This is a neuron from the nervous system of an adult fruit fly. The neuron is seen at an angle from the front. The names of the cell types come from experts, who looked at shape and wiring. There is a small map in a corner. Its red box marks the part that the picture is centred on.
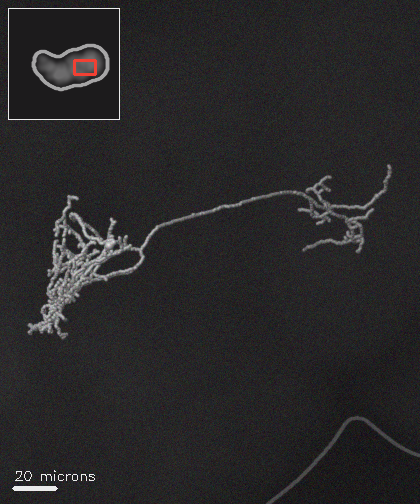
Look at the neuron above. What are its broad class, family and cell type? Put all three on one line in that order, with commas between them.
central-brain intrinsic neuron, hemilineage AOTUv3_ventral, LAL085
